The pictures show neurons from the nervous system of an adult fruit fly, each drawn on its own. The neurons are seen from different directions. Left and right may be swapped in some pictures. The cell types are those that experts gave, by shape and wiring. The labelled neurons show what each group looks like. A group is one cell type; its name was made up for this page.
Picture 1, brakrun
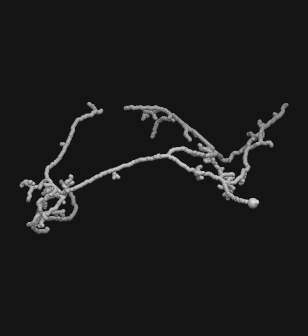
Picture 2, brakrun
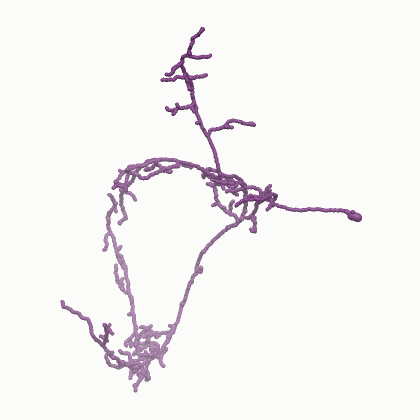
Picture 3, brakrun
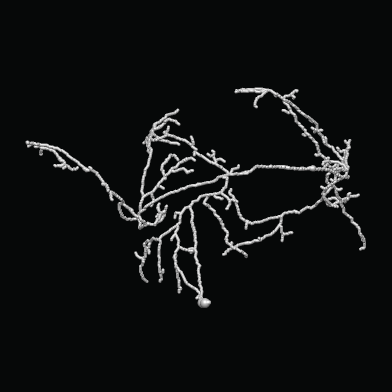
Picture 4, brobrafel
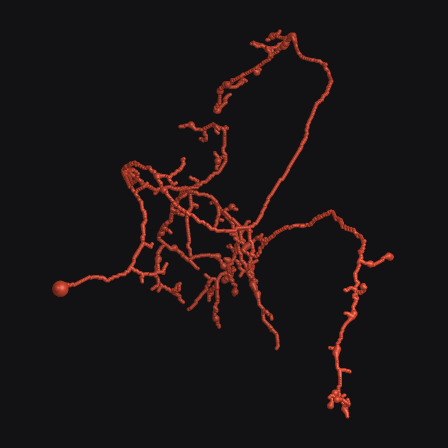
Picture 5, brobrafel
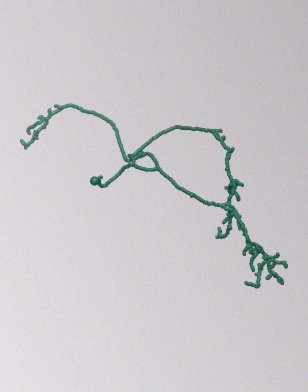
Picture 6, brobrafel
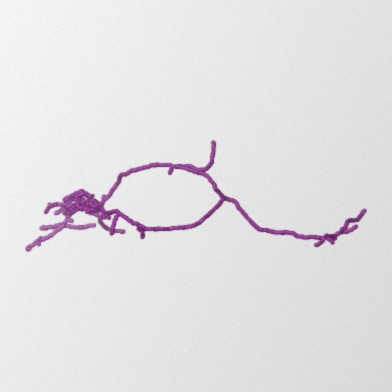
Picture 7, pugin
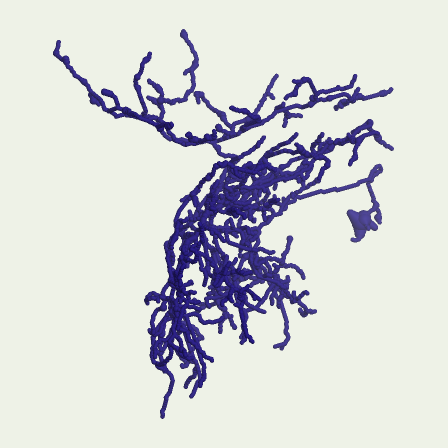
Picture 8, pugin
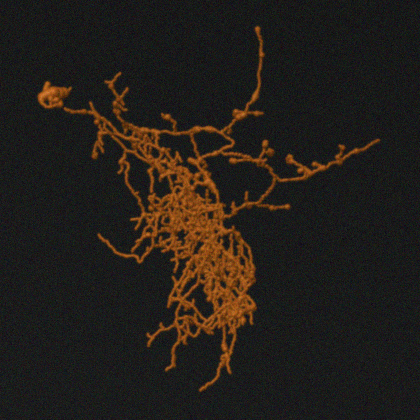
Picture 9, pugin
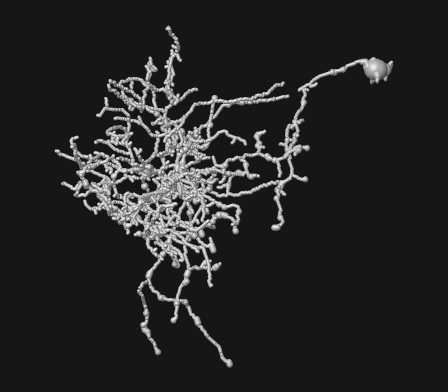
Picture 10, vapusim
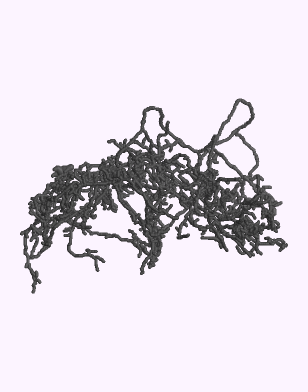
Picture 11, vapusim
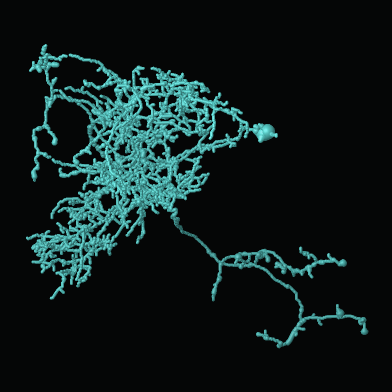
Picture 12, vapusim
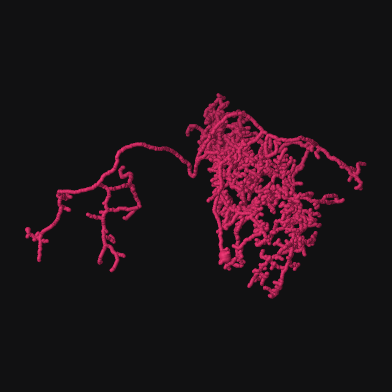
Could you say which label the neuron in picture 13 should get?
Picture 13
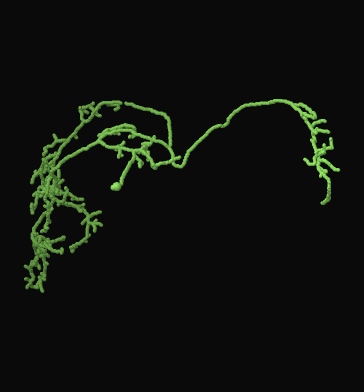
brobrafel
